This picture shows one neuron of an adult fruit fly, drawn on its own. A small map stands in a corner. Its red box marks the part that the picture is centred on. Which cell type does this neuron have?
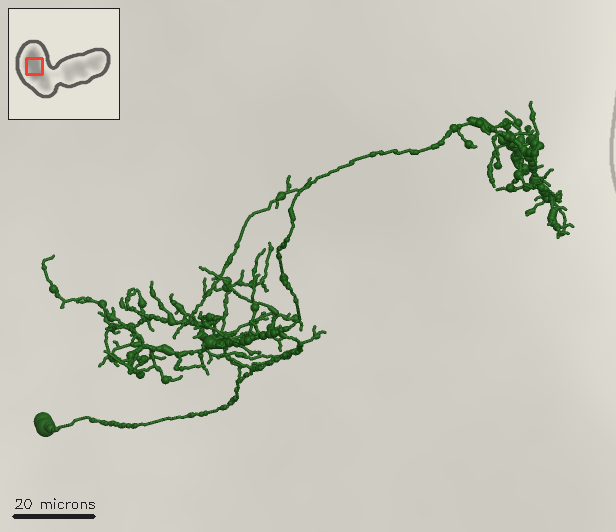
VES103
